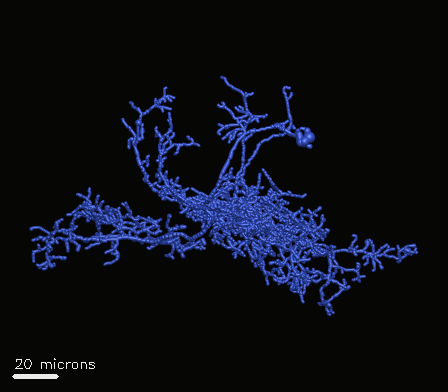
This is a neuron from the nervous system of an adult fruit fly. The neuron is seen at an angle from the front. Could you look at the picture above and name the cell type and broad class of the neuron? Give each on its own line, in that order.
LAL040
central-brain intrinsic neuron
